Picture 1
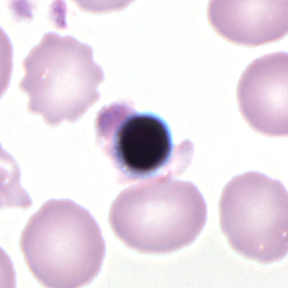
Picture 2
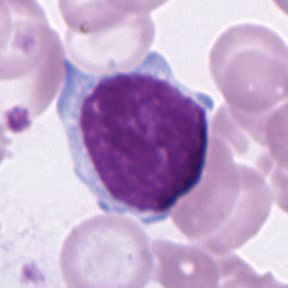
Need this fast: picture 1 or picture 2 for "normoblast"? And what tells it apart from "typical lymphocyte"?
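A normoblast is in picture 1, and picture 2 holds a typical lymphocyte. The nuclei differ most: in picture 1 the chromatin is very dark and uniformly dense, with no visible pattern and no nucleoli, while in picture 2 the nucleus is roughly oval and smooth-edged, without lobes or a deep notch.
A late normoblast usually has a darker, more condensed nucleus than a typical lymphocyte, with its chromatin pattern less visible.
Cytoplasm is sparse in both: a thin rim around most of the nucleus in picture 1, and a scant pale blue rim around a nucleus filling most of the cell in picture 2.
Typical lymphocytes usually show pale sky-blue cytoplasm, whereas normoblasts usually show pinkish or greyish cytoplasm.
Neither shows visible granules, and picture 2 shows no vacuoles. Picture 1 also carries a small pale pink tag on its right side and a purple-tinged irregular fragment at its upper left.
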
